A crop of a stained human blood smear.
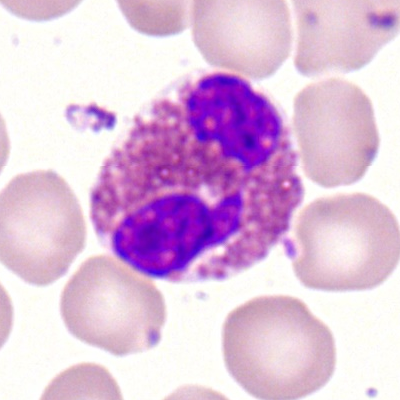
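Eosinophil, the cell in the middle. Looking closely, I see its nucleus is divided into two lobes, one at the upper right of the cell and the other at the lower left. I note the chromatin is dark purple and densely clumped. Coarse round granules pack the cytoplasm.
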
